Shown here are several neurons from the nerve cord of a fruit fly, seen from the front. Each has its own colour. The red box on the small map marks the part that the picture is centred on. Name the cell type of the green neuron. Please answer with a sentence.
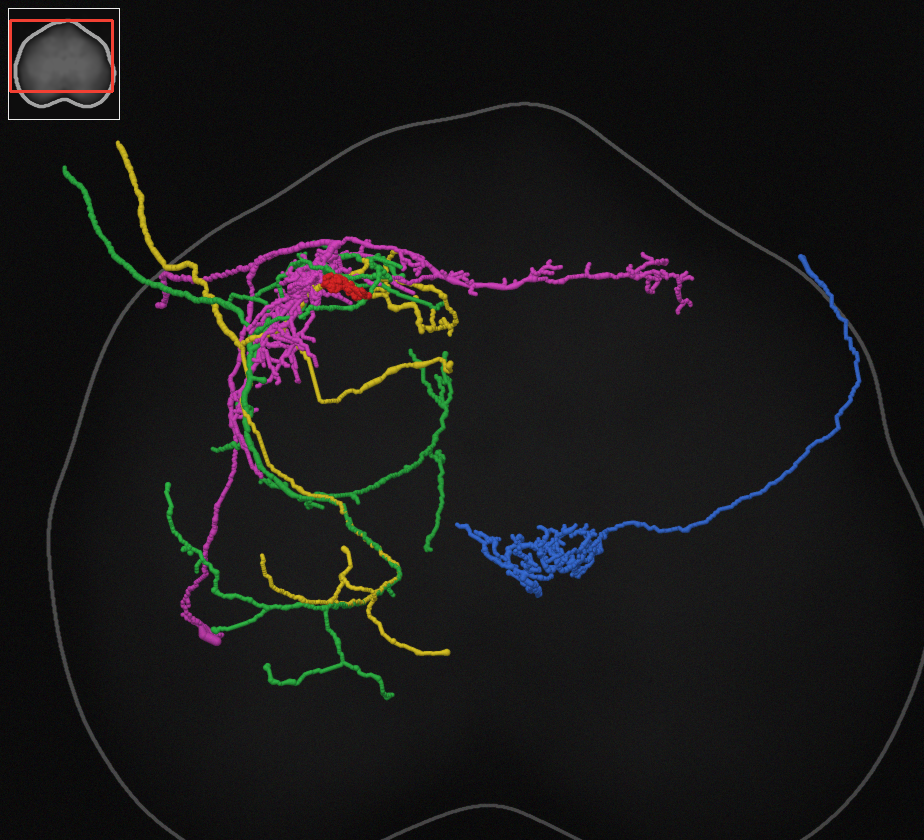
The cell type is SNpp12.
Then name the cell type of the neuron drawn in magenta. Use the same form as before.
The cell type is SNta03.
